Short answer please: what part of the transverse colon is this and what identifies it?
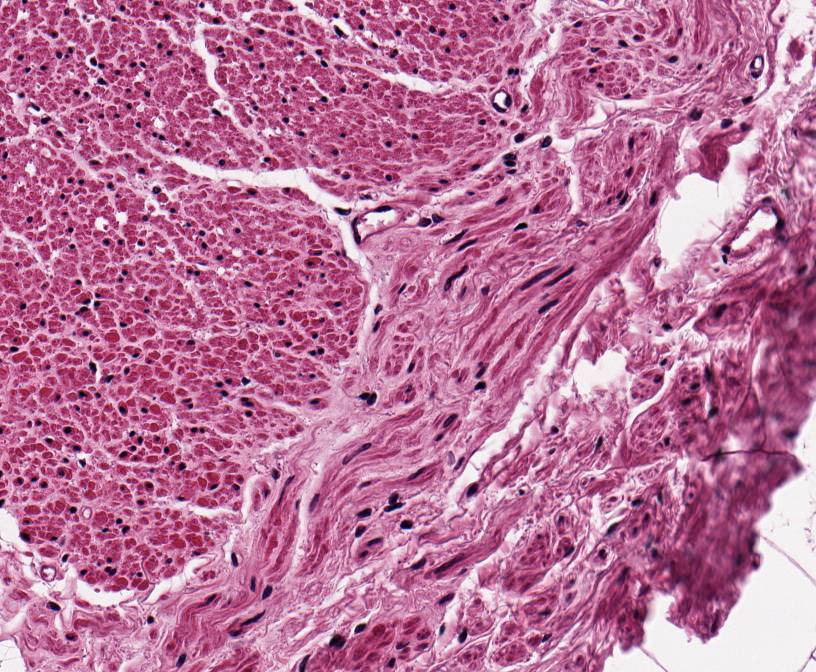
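That's smooth muscle. The block filling the upper left half is cut across: small, tightly packed, deeply eosinophilic round-to-polygonal profiles with scattered dark nuclei, in irregular groups between narrow white clefts.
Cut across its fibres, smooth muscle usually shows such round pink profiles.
Through the centre a band of lengthwise-cut fibres with elongated wavy nuclei runs from lower left to upper right.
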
